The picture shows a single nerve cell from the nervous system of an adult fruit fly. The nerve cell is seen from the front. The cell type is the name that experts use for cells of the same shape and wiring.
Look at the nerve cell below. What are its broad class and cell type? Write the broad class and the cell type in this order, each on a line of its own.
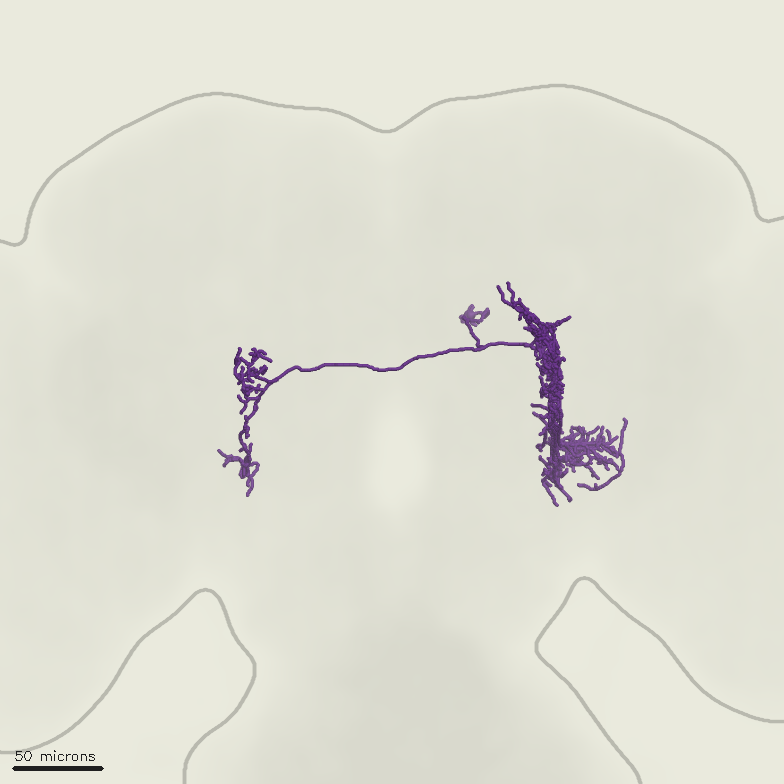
central-brain intrinsic neuron
LAL156_b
